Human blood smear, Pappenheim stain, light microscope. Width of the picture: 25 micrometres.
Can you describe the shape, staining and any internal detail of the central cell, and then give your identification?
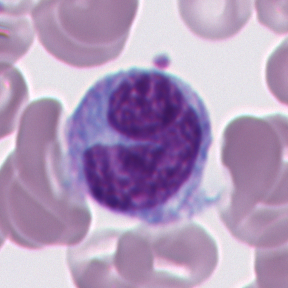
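Nucleus about 12 by 9 micrometres, deeply folded by a pale cleft entering from the left. Chromatin dark purple, lacy and strand-like. Cytoplasmic rim widest on the left side of the nucleus. Granules only fine, faint and dust-like. Cell: monocyte.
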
